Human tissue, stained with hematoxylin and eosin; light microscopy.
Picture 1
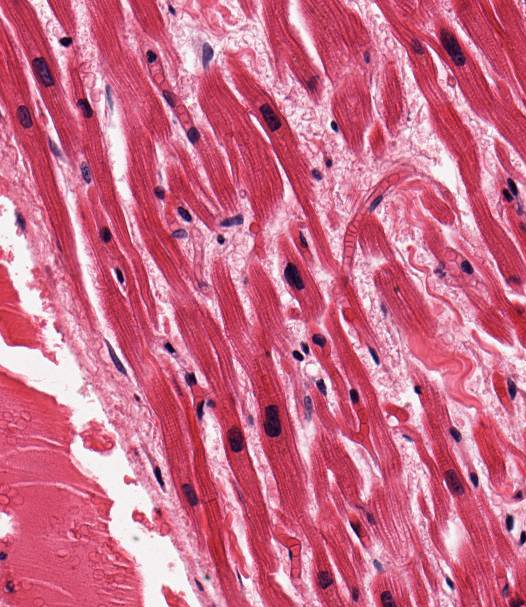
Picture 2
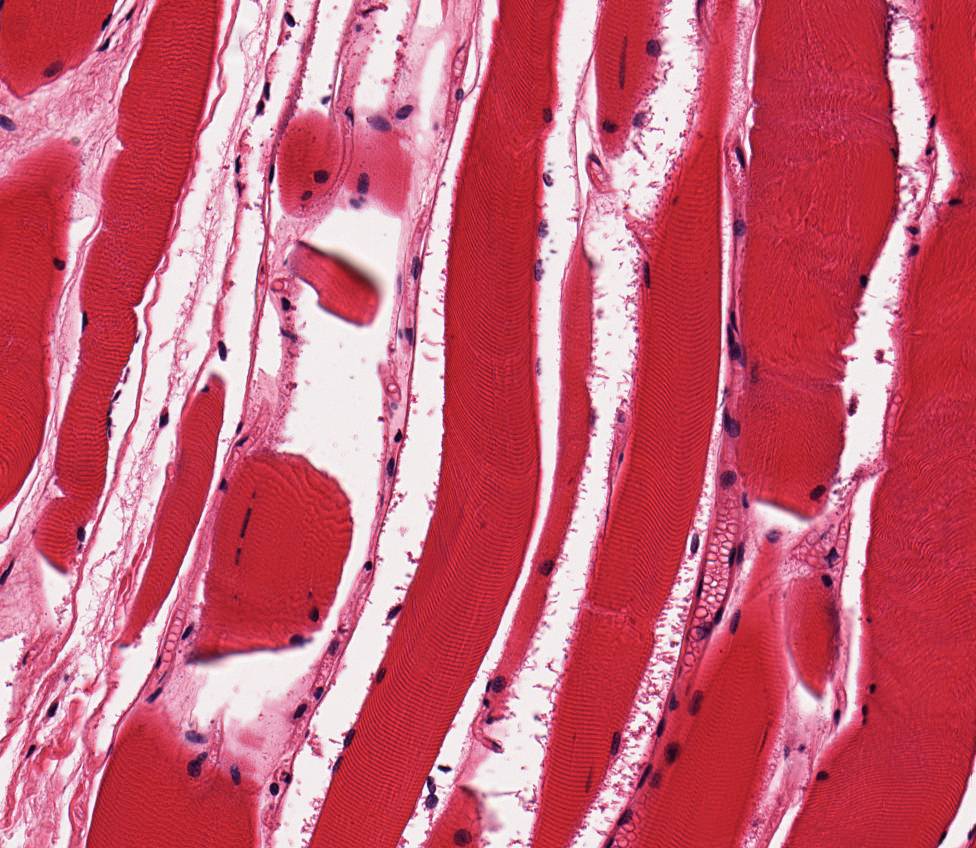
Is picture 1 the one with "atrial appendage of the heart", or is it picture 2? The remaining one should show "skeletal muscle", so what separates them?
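The atrial appendage of the heart is shown in picture 1, and skeletal muscle in picture 2. In picture 1, long parallel muscle fibres run obliquely from upper left to lower right, and some branch and join neighbouring fibres. Their nuclei are oval and central, and pale, loose connective tissue with small dark elongated nuclei fills the spaces between fibres. In picture 2, long, unbranched-looking fibres lie side by side, running nearly vertically with a tilt from lower left to upper right, and show fine, regular cross-striations along their length. Their dark, flattened nuclei lie at the fibre edges just under the surface, and the cytoplasm stains a deep, intense red.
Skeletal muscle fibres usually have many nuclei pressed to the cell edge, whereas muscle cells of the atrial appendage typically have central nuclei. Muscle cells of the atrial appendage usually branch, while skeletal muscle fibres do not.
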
